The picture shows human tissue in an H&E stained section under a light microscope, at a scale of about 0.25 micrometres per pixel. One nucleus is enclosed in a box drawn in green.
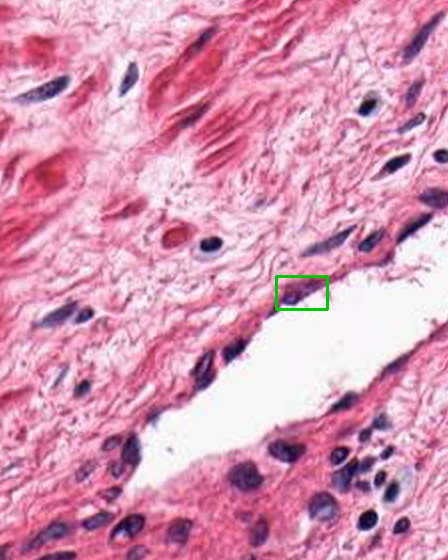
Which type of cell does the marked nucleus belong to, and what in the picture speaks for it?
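It is an endothelial cell. The nucleus is small, flattened and elongated, lying lengthwise along the edge of the clear space, and is smaller than the plump nuclei in the lower part of the field. The nucleus stains dark purple, darker than the surrounding pink tissue. Cytoplasm is scant: only a thin pink strip around the nucleus, not clearly separable from the pink tissue behind it. The cell lies directly on the border of an empty white lumen, forming part of its thin lining, with wavy pink fibres on its other side.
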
